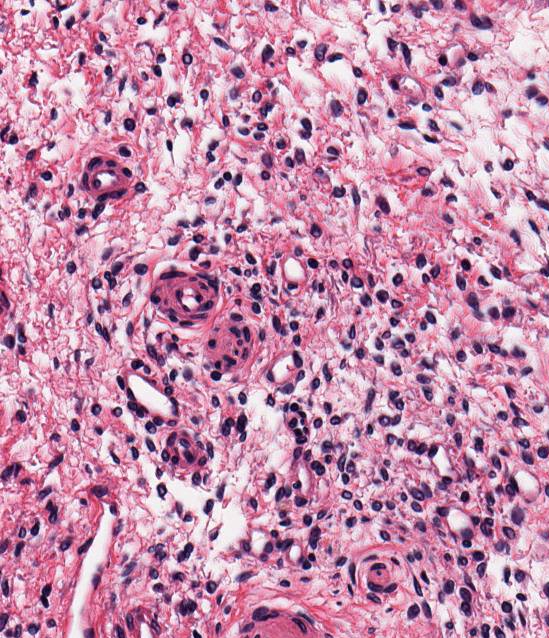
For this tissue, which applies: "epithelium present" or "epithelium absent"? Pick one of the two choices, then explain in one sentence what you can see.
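Epithelium absent. The whole field is loose connective tissue stroma with no epithelium anywhere.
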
